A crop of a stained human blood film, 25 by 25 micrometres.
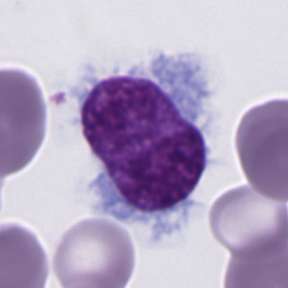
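Hairy cell, centre of a stained peripheral blood smear. Border: fine hair-like projections fringe the cytoplasm all the way round. Nucleus: a single mass, not split into lobes. Cytoplasm: no distinct granules visible. Nearby: a small purple fragment lies just outside the cell, to its upper left.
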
